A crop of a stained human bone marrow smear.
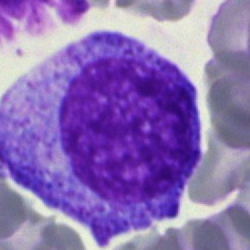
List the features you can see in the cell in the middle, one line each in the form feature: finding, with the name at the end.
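Nucleus: off-centre, toward the right side
Chromatin: finely granular, small paler spots, no coarse dark clumps
Cytoplasm: moderate lilac-blue rim, mostly left of nucleus
Granules: fine, purple, dotted through cytoplasm
Name: promyelocyte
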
